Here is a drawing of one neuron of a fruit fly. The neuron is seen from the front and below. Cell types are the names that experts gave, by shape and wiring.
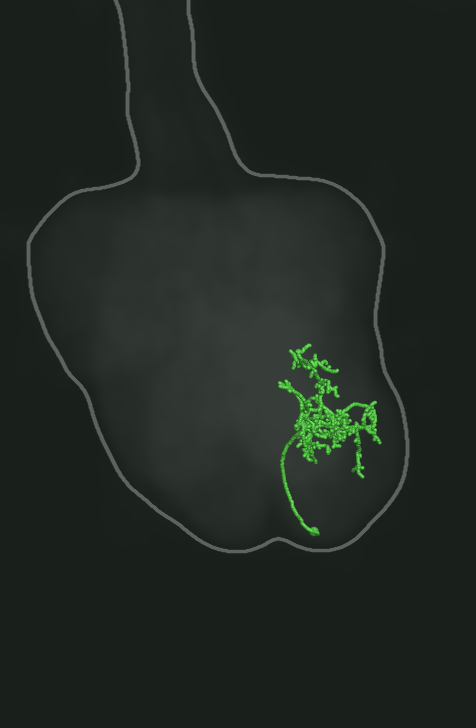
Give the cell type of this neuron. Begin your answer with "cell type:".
cell type: IN04B107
